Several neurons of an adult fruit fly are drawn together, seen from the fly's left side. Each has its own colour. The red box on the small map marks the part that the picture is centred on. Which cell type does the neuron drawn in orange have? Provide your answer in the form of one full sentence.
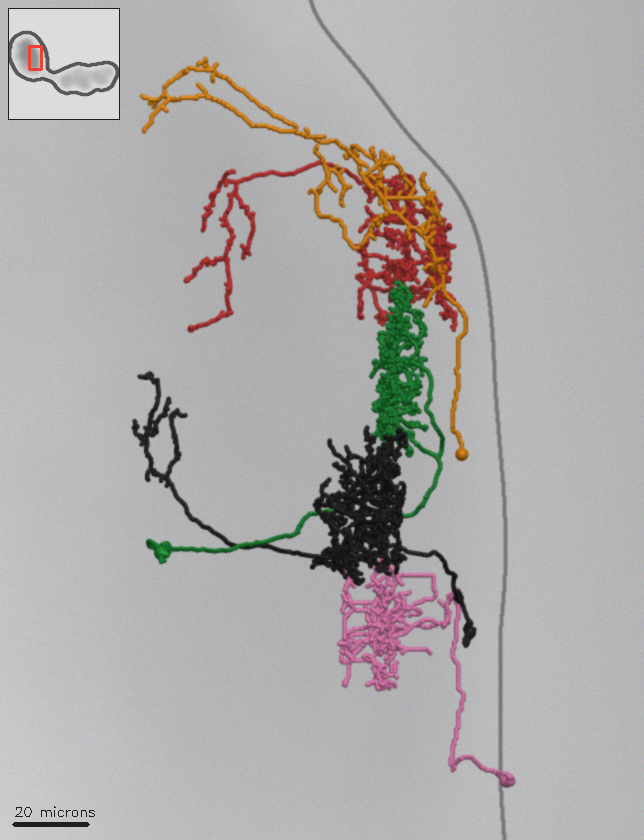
This neuron is a member of the Y12 cell type.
